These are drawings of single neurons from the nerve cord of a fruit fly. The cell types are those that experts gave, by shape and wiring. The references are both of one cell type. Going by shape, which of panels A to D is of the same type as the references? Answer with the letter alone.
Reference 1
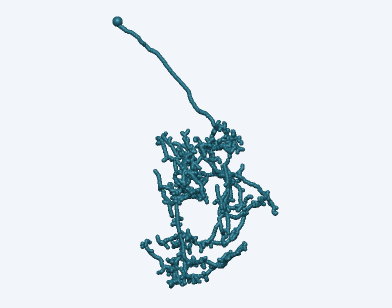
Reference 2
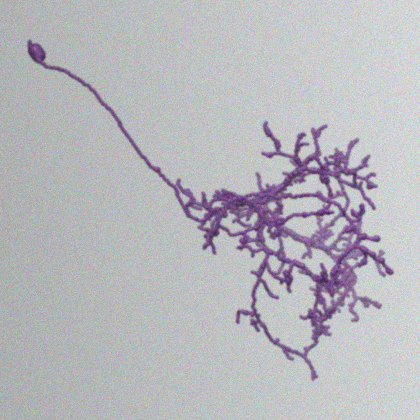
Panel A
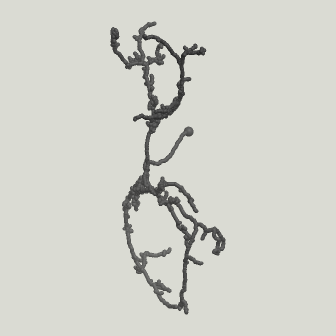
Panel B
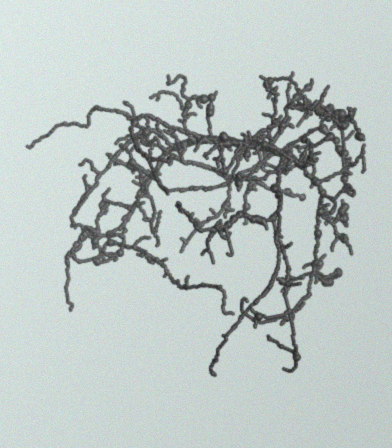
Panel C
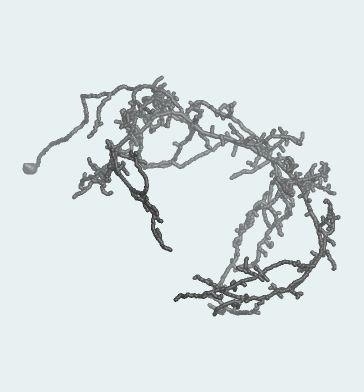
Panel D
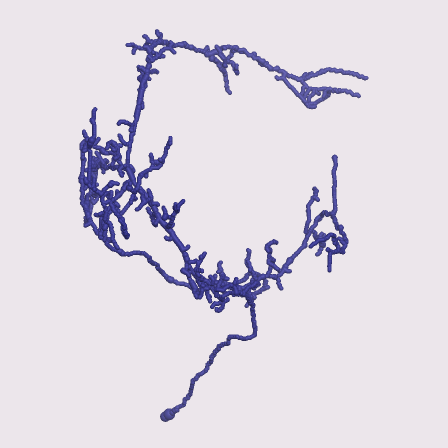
B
